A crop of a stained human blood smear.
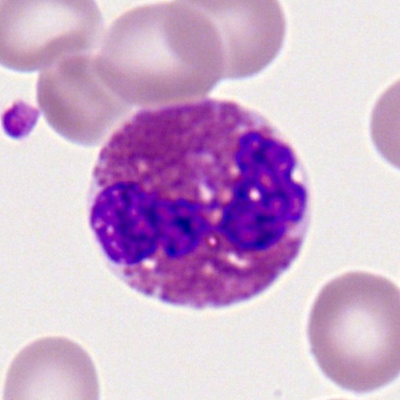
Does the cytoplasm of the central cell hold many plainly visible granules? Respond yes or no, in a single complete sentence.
Yes, this cell has a cytoplasm with many visible granules.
